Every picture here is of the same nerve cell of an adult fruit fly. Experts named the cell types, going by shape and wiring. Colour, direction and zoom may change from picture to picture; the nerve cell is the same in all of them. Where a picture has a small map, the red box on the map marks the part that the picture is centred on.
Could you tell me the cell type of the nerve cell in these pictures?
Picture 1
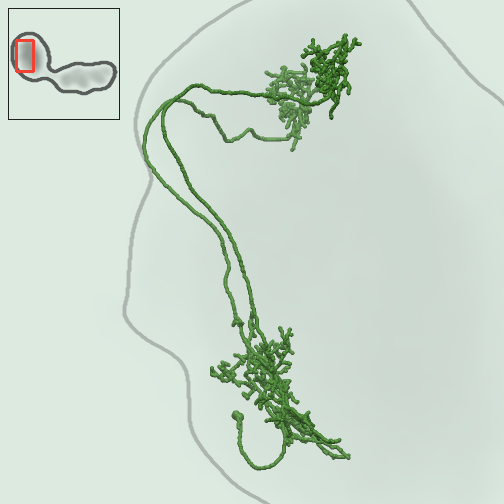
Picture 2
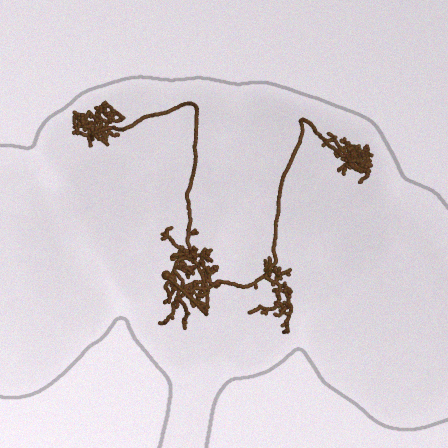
SLP471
